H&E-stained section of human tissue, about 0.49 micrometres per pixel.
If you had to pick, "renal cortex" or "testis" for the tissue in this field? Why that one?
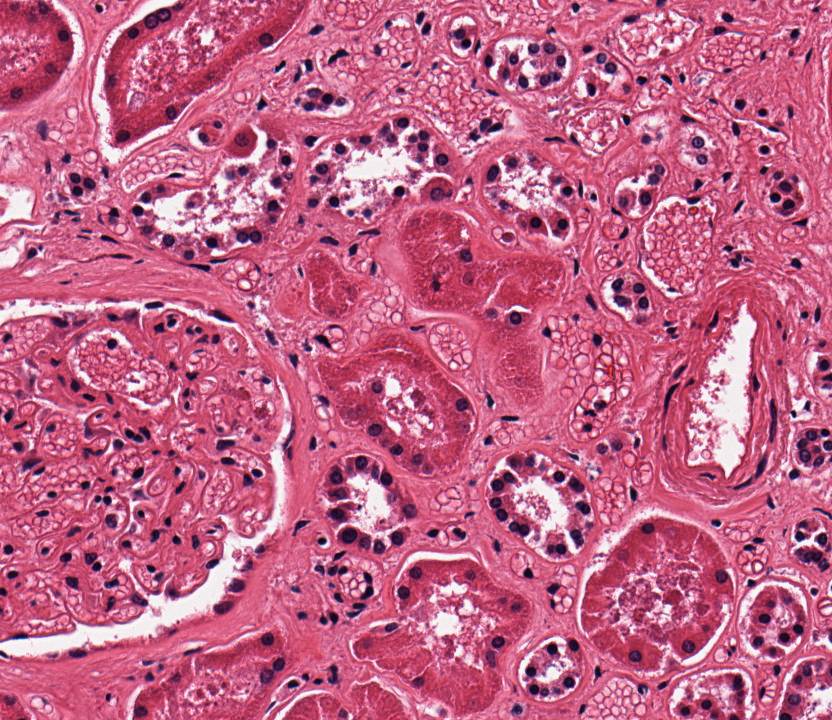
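Renal cortex. What decides it is the large glomerulus at lower left, set off from the tubules by a white crescent of Bowman's space. Small tubules show pale, finely vacuolated cytoplasm, while larger central and lower tubules have densely eosinophilic, granular cytoplasm.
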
